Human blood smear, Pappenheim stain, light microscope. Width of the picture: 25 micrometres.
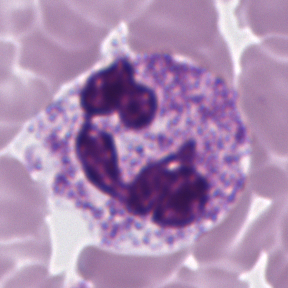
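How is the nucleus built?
It is divided into separate lobes joined by narrow strands, lying in a curved C-shaped chain that opens towards the right.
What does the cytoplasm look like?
It is abundant and pale, filled with small violet-pink granules.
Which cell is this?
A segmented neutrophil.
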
